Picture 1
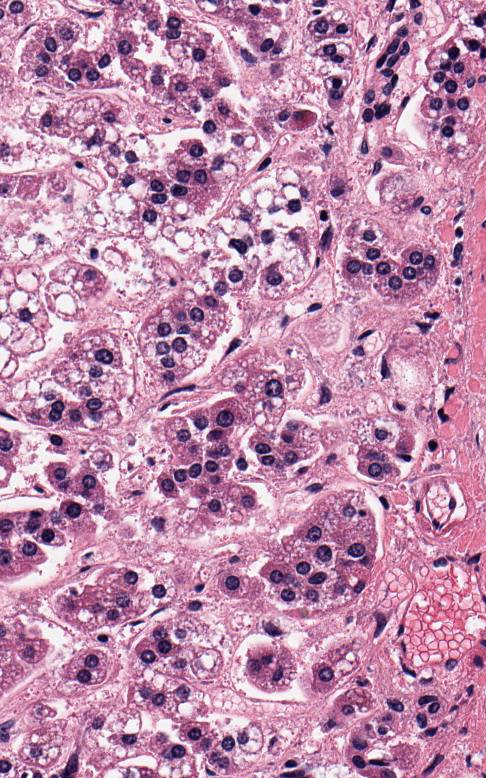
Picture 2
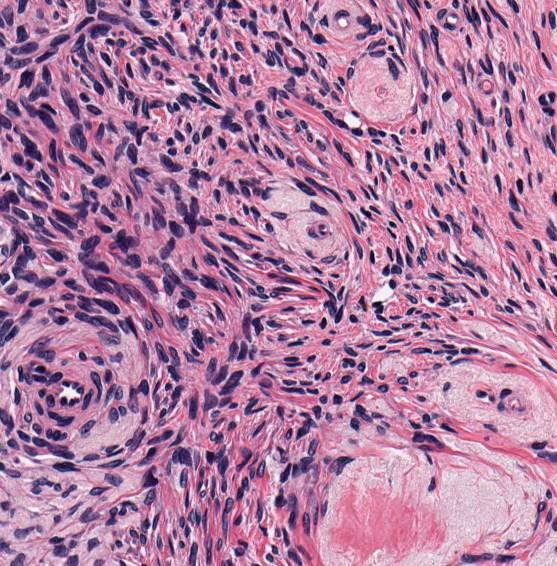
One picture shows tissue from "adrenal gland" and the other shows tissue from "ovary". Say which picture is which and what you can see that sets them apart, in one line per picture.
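The field in picture 1 comes from the adrenal gland. The nuclei are round and dark, many with a visible nucleolus.
The field in picture 2 comes from the ovary. The spindle cells have elongated, dark-staining nuclei with scant, poorly defined cytoplasm.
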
